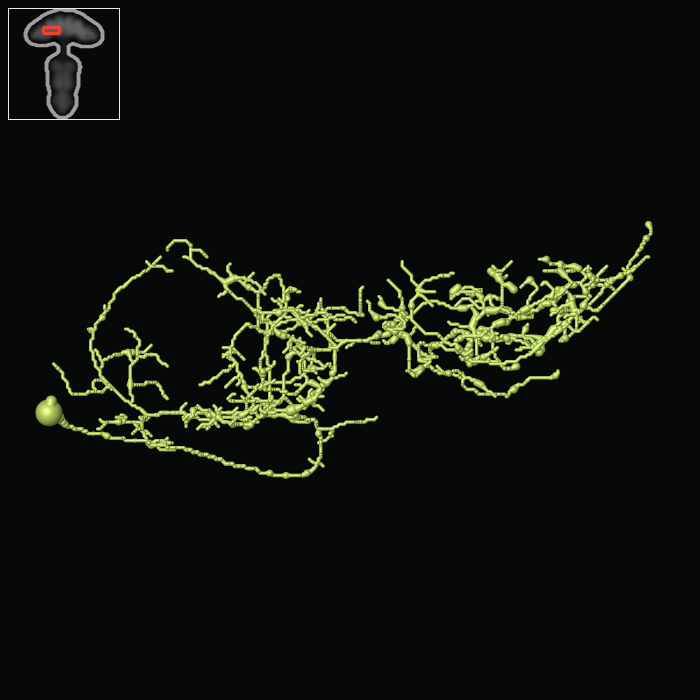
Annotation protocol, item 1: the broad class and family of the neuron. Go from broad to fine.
central-brain intrinsic neuron; hemilineage LHp2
